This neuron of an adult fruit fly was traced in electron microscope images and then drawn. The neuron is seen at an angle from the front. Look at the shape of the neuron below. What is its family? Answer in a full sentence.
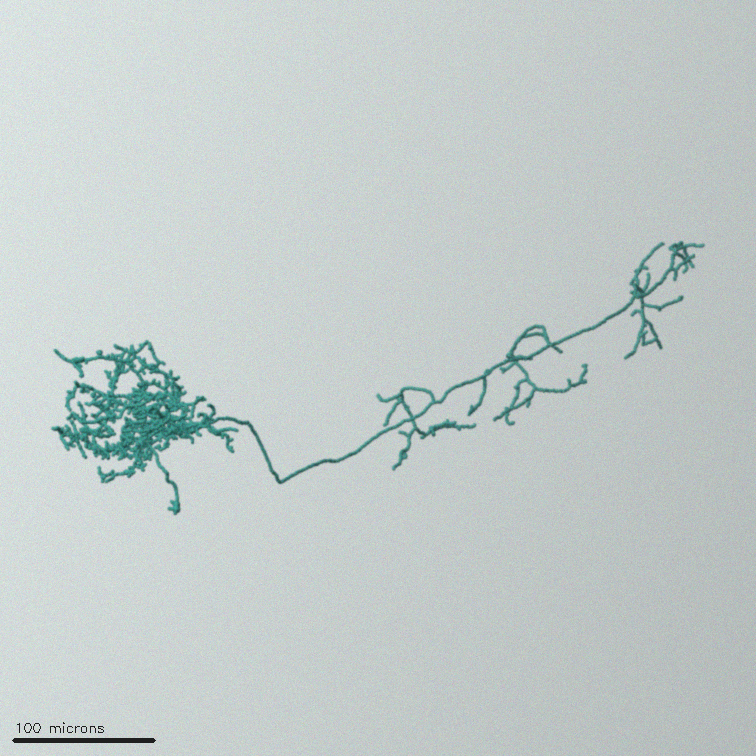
The family is hemilineage LB6.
